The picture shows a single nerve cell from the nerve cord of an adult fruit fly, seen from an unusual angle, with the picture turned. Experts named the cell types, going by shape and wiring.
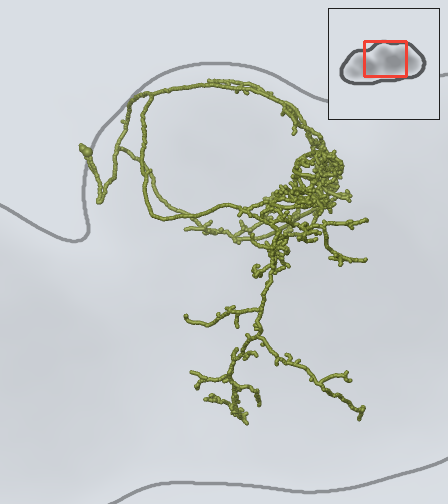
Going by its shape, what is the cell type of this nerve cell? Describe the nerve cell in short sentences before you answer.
The picture shows dozens of branch ends. As drawn here it is about as wide as it is tall. This is a nerve-cord intrinsic neuron. The cell type is IN19A056.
